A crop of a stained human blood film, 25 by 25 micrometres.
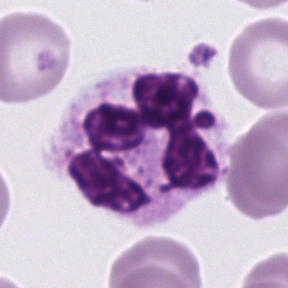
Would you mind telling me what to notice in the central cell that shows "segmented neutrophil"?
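For a segmented neutrophil, the size fits: this central cell is about 15 micrometres across.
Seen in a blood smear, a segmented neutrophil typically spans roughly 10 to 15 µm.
So this one sits at the top of that range. The nucleus is split into four large lobes, and its chromatin is dark purple and coarsely clumped. In the pale pinkish-lilac cytoplasm you'll see fine granules scattered about, which goes with the kind.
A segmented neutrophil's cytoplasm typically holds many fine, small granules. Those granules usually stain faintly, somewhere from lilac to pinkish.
Here they're violet, which is not quite that usual lilac-to-pinkish tint.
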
